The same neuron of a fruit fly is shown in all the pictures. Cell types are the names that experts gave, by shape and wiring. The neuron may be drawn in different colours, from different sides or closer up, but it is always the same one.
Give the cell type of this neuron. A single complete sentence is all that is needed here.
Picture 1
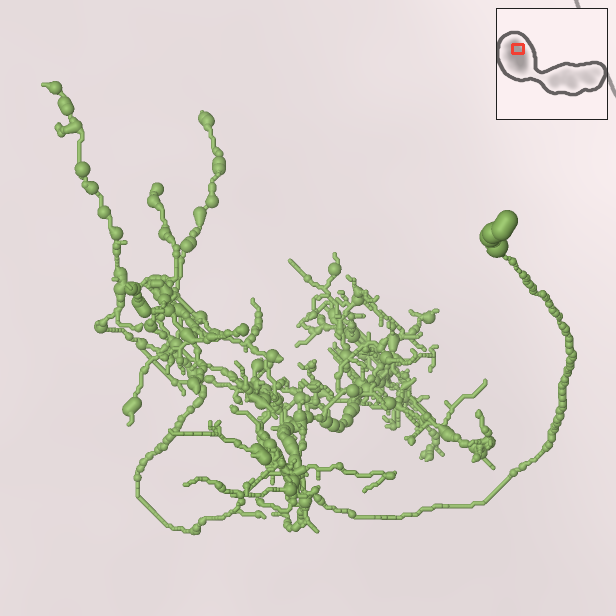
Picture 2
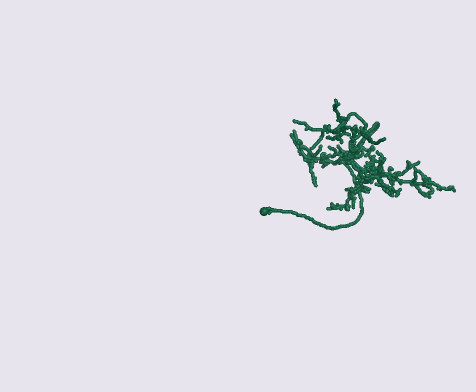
As a matter of cell type, the neuron is PLP085.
